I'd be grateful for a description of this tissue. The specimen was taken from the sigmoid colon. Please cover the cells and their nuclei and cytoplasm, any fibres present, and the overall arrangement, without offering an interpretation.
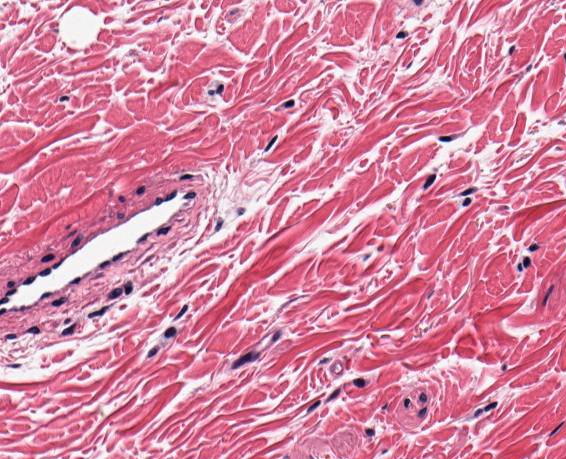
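Look first at the fibres: irregular, branching strands with deeply eosinophilic cytoplasm. Between them, the nuclei are few, small and dark blue. Now follow the vessel: flattened, dark endothelial nuclei line its lumen. And notice that nowhere in the field is there any epithelium or gland.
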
